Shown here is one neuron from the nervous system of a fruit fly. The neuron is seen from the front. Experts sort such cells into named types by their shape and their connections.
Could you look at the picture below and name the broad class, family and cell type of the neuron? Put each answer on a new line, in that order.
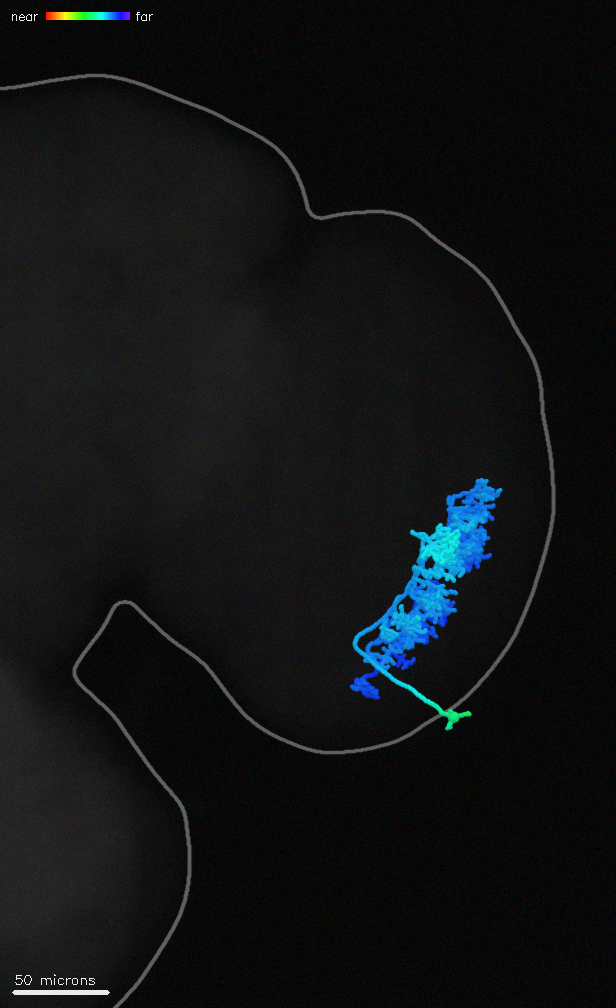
optic-lobe intrinsic neuron
Pm
Pm3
